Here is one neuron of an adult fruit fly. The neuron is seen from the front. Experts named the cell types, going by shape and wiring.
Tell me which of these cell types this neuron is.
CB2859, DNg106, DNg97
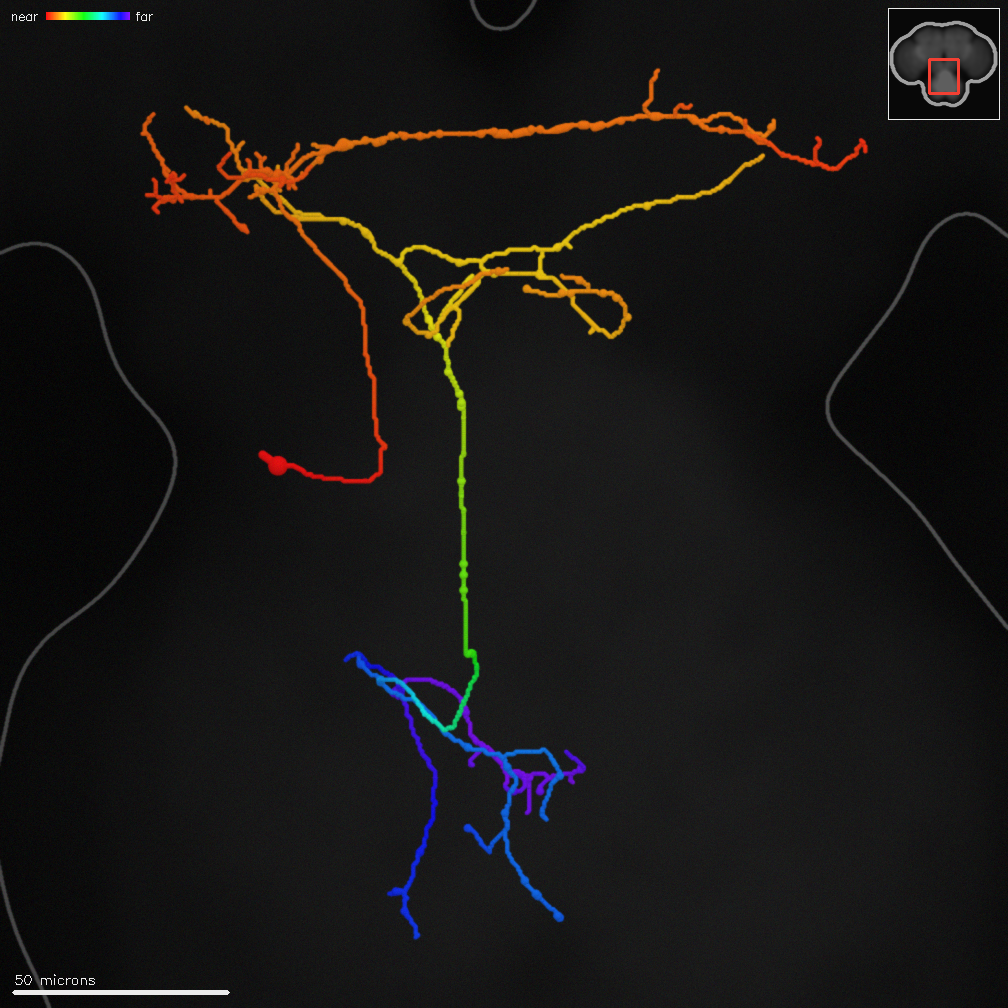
DNg106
